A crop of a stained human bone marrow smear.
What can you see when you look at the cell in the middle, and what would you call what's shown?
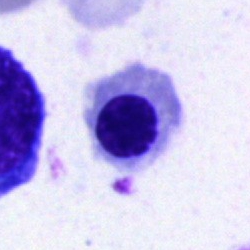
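Look at where the nucleus sits: off-centre, over toward the lower left. Its chromatin is dense and stains a very dark purple. Around it the cytoplasm is pale greyish-blue, with a broader rim above and to the right. So that's an erythroblast.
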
